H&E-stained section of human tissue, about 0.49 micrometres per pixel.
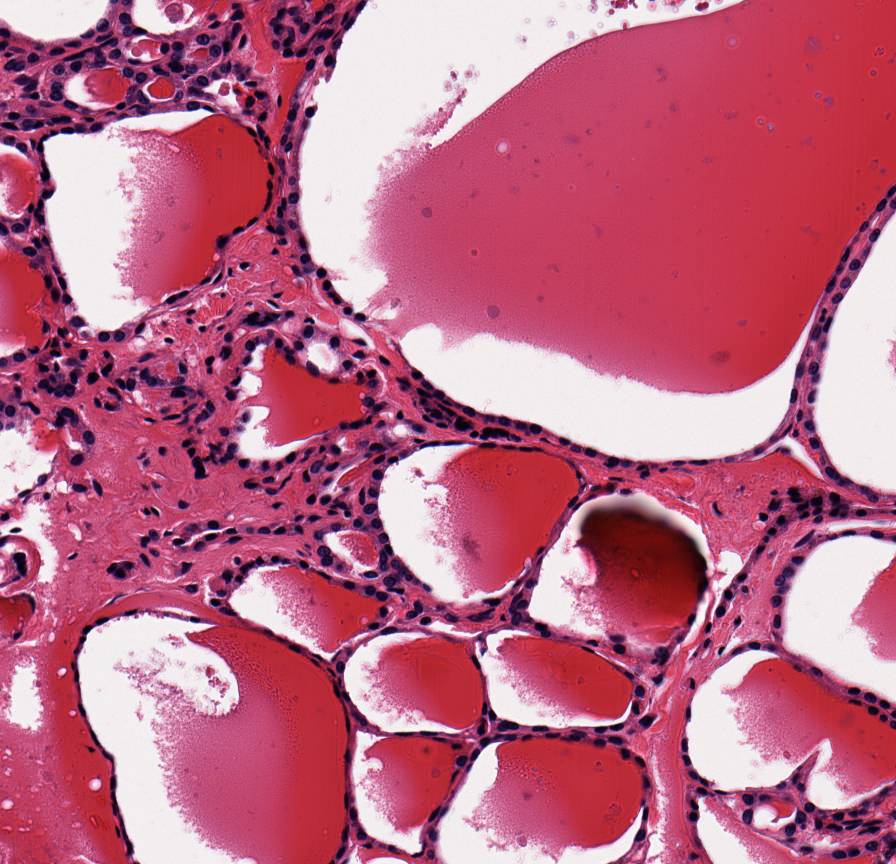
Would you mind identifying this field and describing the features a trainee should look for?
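Thyroid follicle. Packed rounded to polygonal follicles of widely varying size fill the field; largest upper right. Single layer of flattened to low cuboidal lining cells; nuclei small, round to oval, dark. Most lumens hold homogeneous, deeply eosinophilic red-pink colloid.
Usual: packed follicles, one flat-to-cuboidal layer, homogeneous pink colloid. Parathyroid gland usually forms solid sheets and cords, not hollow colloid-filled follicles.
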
